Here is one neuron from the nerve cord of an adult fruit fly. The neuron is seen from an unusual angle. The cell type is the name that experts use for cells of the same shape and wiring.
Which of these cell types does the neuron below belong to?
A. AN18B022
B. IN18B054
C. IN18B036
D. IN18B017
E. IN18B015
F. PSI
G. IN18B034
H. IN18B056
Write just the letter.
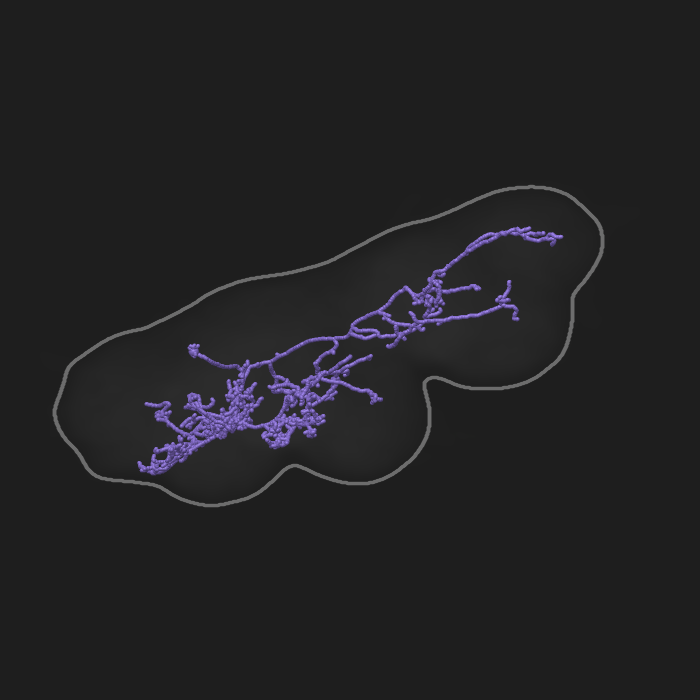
D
